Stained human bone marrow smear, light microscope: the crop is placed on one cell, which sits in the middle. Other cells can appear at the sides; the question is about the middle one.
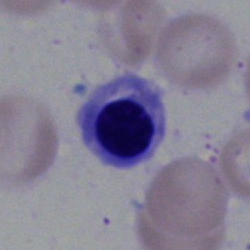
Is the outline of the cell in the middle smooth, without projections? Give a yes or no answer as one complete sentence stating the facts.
No, this cell is bounded by a rough outline.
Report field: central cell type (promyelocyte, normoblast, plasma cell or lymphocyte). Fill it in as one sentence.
Positioned in the middle of the crop is a normoblast.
